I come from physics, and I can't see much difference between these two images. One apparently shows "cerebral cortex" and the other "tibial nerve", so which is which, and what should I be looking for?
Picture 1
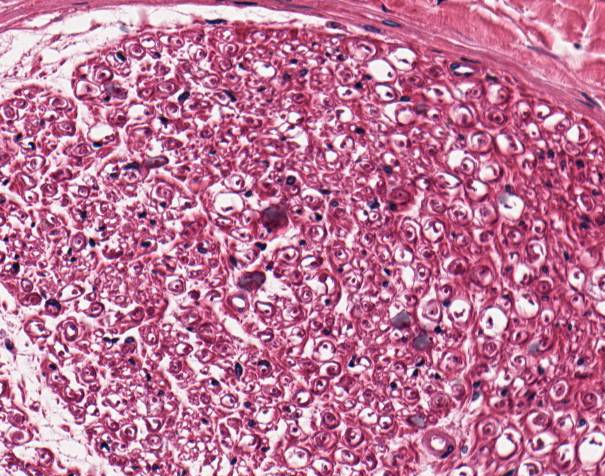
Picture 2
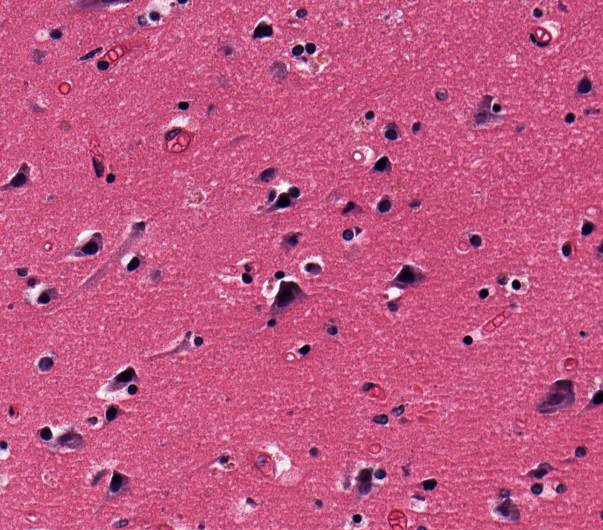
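The tibial nerve is the subject of picture 1, and the cerebral cortex that of picture 2. Picture 1 is mostly taken up by a large rounded compartment, bounded along the top by a thin band of pink fibrous tissue. Many of its ring profiles contain a small dark dot near their centre, small dark elongated nuclei are scattered in the narrow spaces between them, and a few irregular dark purple bodies lie among them near the centre of the field. In picture 2 the larger cells are neurons with angular, often triangular, dark-staining cell bodies scattered through the field. Some of these triangular cell bodies, one at the left of centre among them, give off a single tapering process. Numerous small, round, dark nuclei without visible cytoplasm lie throughout the field, and no epithelium, glands or fat cells are present.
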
